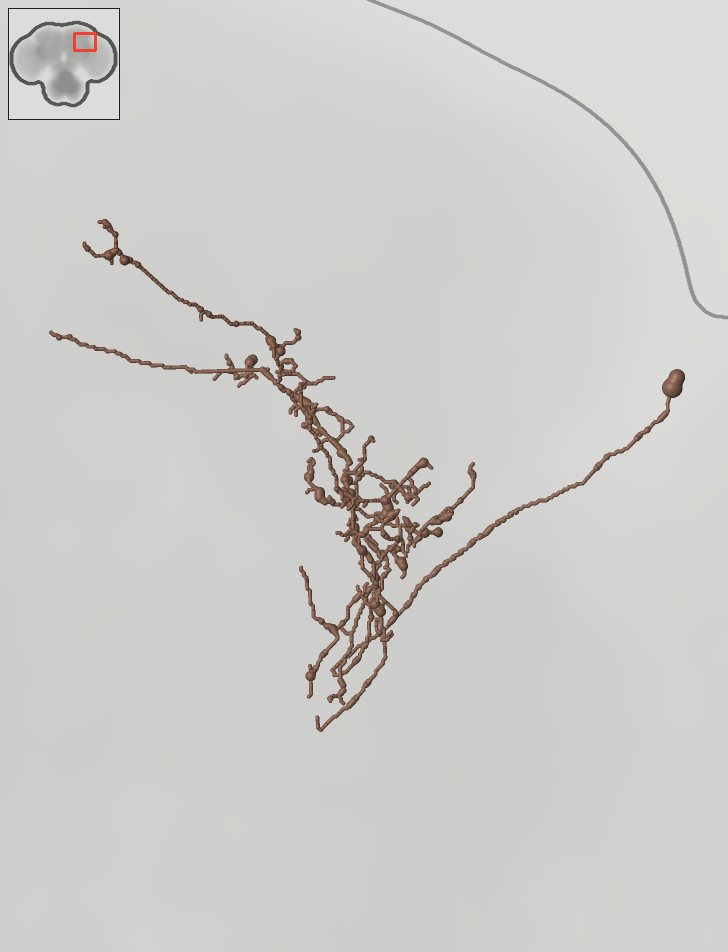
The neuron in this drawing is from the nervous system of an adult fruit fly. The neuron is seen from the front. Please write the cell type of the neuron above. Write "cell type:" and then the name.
cell type: CB3013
